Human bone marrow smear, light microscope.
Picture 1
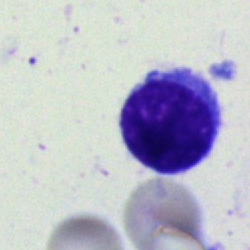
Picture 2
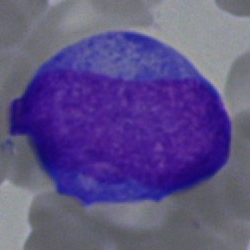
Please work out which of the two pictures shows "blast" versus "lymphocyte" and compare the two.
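Lymphocyte: picture 1. Blast: picture 2. Picture 1 chromatin: dense, dark purple, with a few small paler spots.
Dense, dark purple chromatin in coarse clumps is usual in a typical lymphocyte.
Picture 2 chromatin: finely stippled, fairly even throughout the nucleus.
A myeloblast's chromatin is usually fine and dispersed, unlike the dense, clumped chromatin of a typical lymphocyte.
Cytoplasm: no granules or vacuoles in picture 1; no distinct granules in picture 2.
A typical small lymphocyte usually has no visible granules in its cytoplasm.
Outline: picture 1 round, with small uneven bumps along the top edge; picture 2 roughly oval, a little wider than tall, with a small squared bump at the left edge. Surroundings: pale red cells just below picture 1's cell, not touching it; pale grey red cells around and behind picture 2's cell.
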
